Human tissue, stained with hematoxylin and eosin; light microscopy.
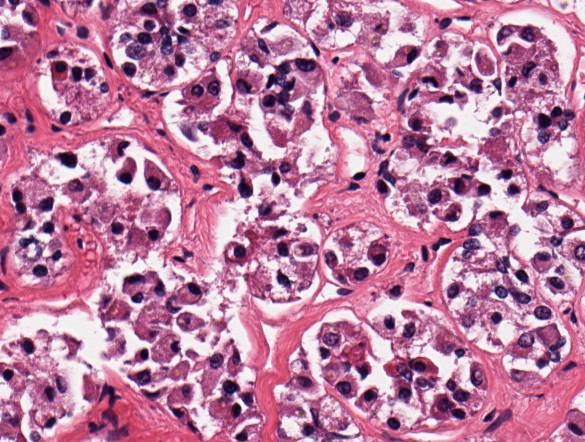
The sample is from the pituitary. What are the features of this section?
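Many nests are made up of loosely held cells, with clear spaces between them at the nest centres. The nest cells have abundant pale pink cytoplasm that is granular or vacuolated. Their nuclei are mostly round and darkly stained. Some of the larger, paler nuclei show a distinct dark nucleolus.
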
